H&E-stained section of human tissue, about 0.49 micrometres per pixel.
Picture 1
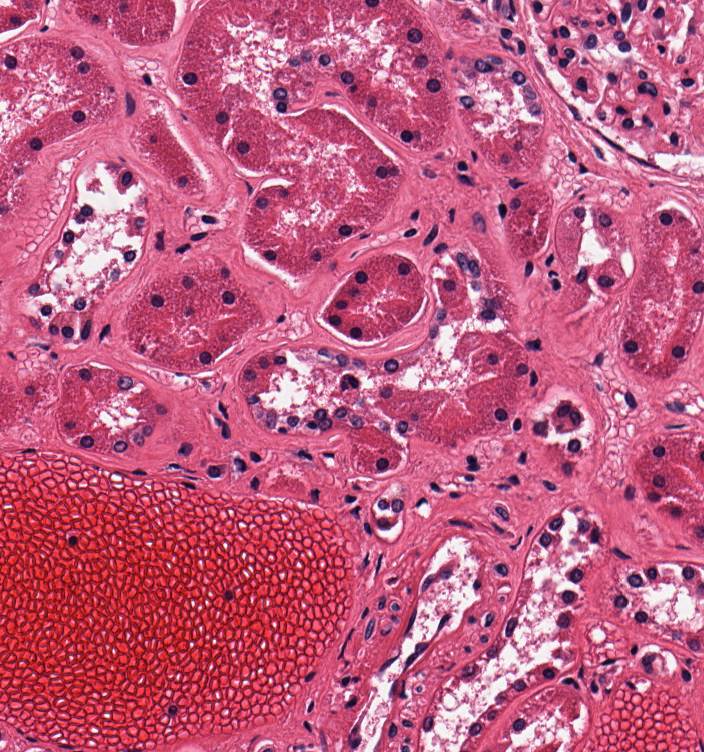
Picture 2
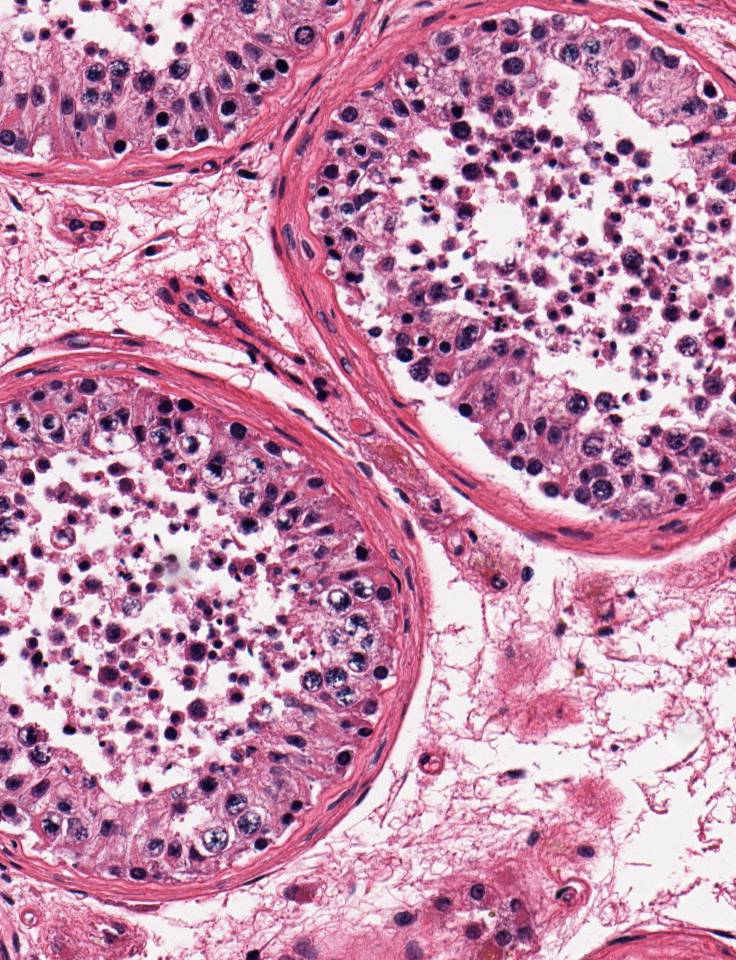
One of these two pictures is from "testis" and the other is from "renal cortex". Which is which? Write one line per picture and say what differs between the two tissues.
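Picture 1 shows tissue from the renal cortex. The tubules are lined by a single layer of cuboidal cells with abundant granular eosinophilic cytoplasm.
Picture 2 shows tissue from the testis. The tubules are lined by a stratified epithelium of germ cells several cells thick resting on the wall.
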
